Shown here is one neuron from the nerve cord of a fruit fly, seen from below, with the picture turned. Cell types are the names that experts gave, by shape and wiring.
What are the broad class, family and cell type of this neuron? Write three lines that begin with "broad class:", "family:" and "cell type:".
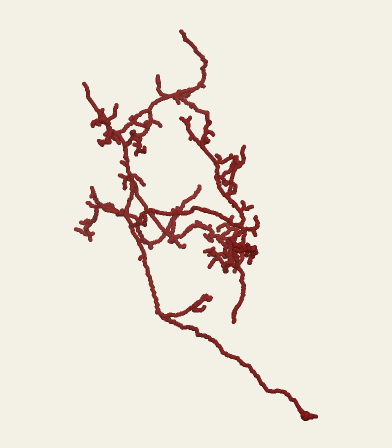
broad class: nerve-cord intrinsic neuron
family: hemilineage 21A
cell type: IN21A080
